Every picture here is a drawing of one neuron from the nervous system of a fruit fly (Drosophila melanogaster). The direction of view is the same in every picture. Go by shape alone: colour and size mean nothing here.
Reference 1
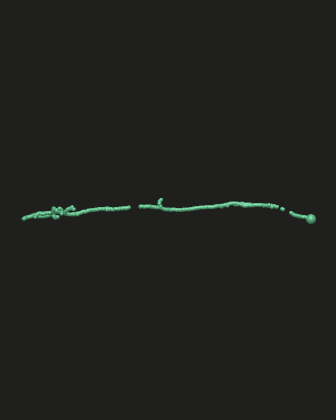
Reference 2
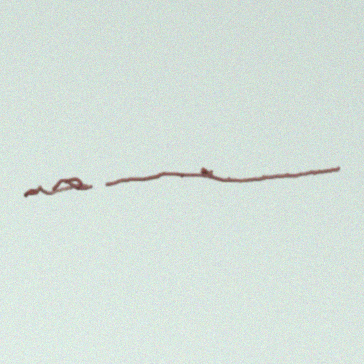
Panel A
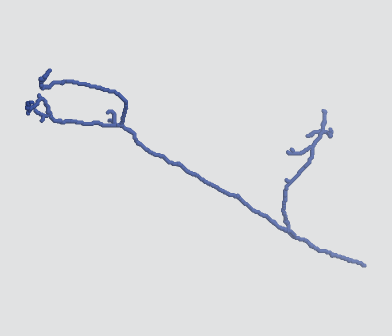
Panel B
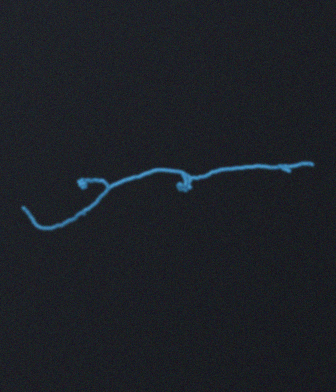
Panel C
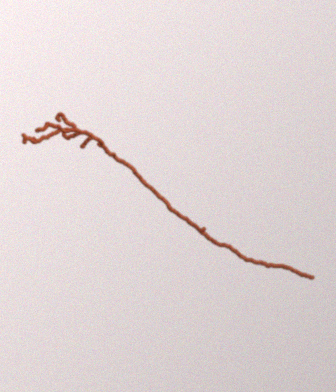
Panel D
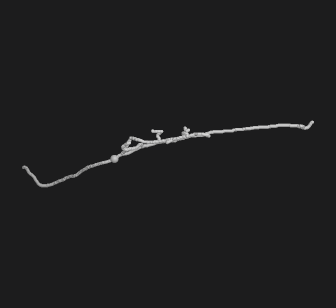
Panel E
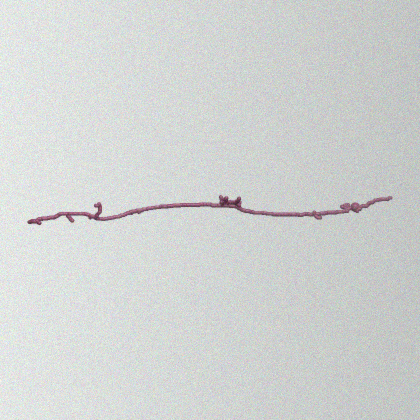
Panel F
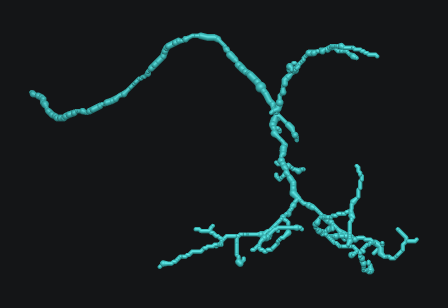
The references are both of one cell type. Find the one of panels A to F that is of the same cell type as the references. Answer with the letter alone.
E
